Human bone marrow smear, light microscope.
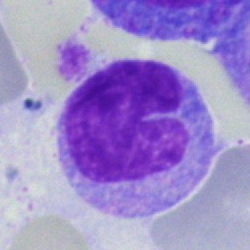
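Monocyte: a deep notch is cut into the right side of the nucleus. The pale lilac-blue cytoplasm, widest below and to the right of the nucleus, carries fine scattered pinkish-lilac granules.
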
